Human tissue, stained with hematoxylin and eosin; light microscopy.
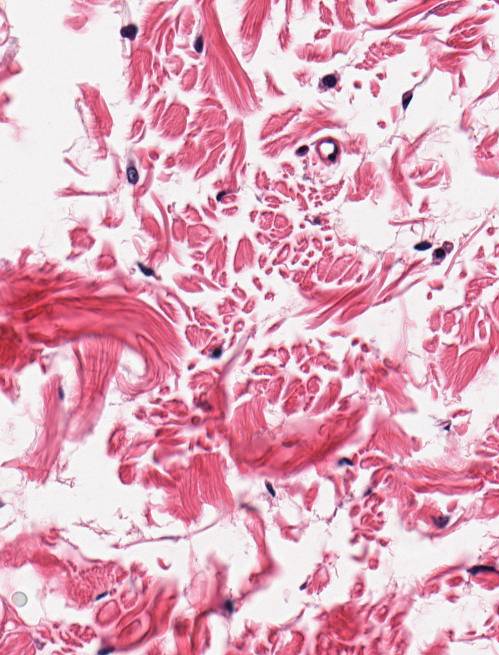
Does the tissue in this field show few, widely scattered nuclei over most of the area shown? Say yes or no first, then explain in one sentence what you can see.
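Yes. Nuclei are few, small and dark, and are scattered singly between the pink fibres.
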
